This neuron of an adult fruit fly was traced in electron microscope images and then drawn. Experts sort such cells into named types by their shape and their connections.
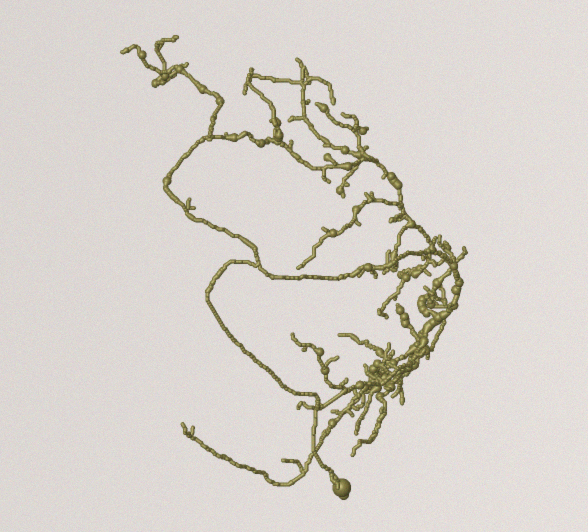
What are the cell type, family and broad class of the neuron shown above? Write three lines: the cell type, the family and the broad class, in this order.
IN16B086
hemilineage 16B
nerve-cord intrinsic neuron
